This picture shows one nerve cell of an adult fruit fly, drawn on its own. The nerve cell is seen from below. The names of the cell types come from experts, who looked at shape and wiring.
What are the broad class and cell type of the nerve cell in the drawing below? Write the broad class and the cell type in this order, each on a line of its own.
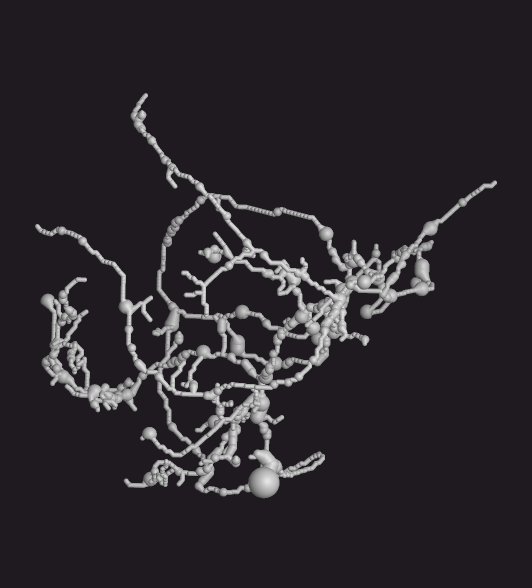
central-brain intrinsic neuron
CB1208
